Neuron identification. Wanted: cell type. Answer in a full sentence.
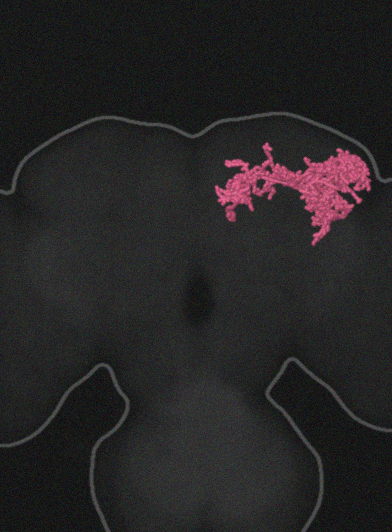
The cell type is LHPV10b1.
